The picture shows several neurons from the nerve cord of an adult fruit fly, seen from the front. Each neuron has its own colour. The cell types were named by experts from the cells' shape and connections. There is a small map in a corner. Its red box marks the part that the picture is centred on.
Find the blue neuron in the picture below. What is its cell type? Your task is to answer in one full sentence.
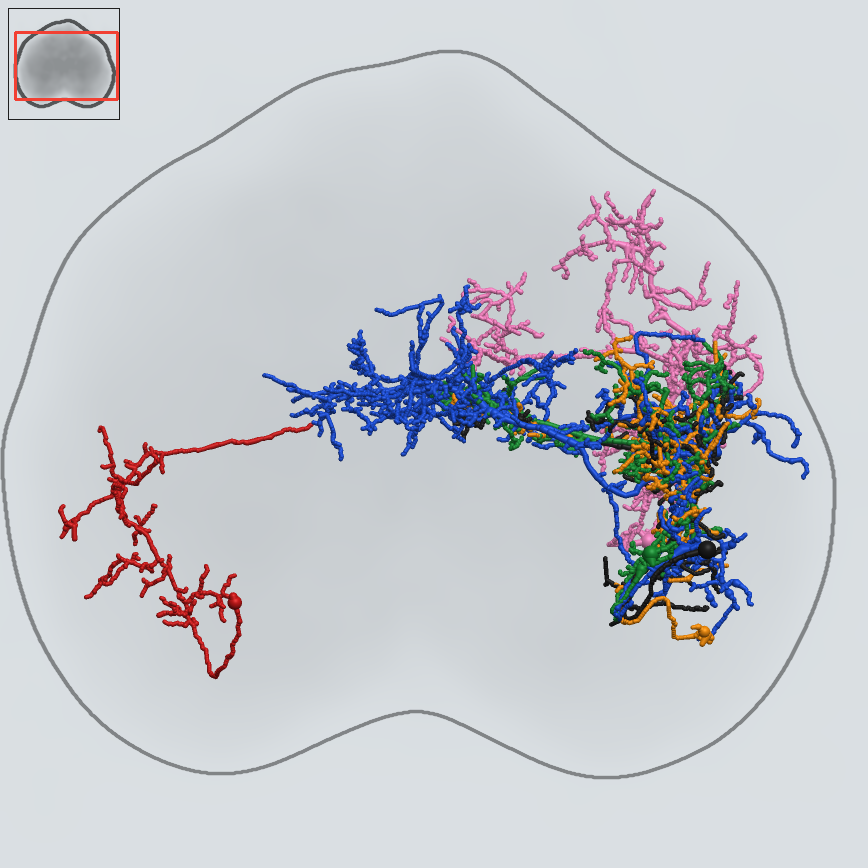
For this neuron, the cell type is IN13A011.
